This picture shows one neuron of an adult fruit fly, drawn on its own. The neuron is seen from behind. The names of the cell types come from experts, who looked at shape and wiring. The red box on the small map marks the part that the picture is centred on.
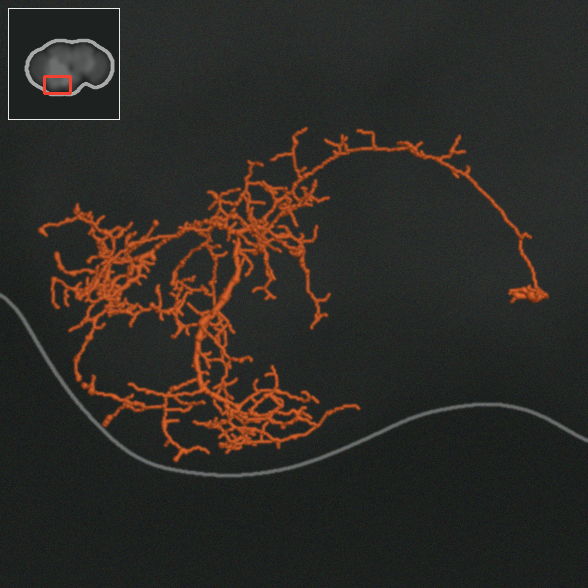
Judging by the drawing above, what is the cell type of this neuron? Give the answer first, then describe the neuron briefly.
Its cell type is IN12B024_a. Its broad class is nerve-cord intrinsic neuron. The cell body is on the right of the picture. The picture shows more than a hundred branch ends.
